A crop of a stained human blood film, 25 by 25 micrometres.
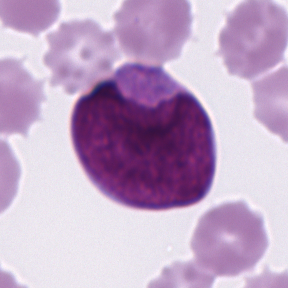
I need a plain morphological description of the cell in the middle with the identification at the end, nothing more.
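The outline strikes me as smooth and oval. Most of the cytoplasm, as far as I can tell, sits in the nuclear notch at the top of the cell. Its colour is pale pinkish-lilac, and I find no vacuoles in it. So: a myeloblast.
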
